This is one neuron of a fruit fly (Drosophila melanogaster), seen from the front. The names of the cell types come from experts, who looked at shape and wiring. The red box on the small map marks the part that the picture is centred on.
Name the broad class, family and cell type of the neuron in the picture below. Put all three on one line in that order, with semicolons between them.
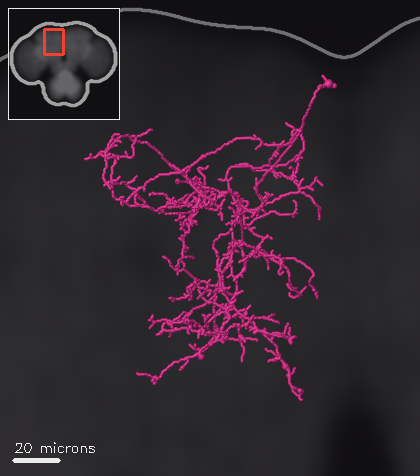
central-brain intrinsic neuron; hemilineage SMPad2; CL038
